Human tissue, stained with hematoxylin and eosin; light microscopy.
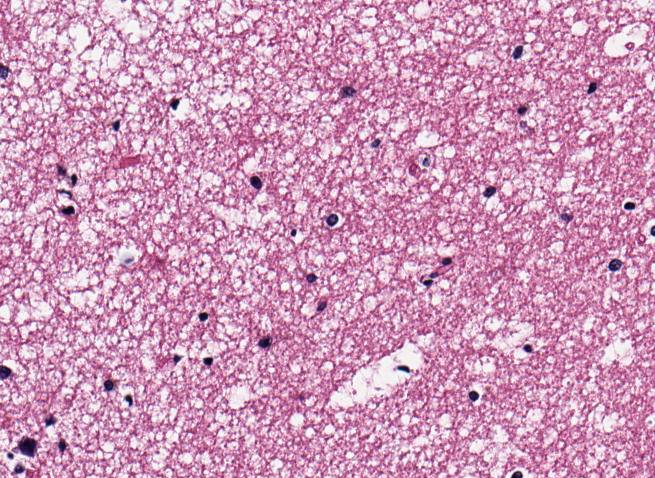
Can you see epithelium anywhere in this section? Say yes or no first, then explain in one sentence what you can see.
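No. The whole field is a uniform pink, finely fibrillary matrix without epithelium, glands or other organised units.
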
